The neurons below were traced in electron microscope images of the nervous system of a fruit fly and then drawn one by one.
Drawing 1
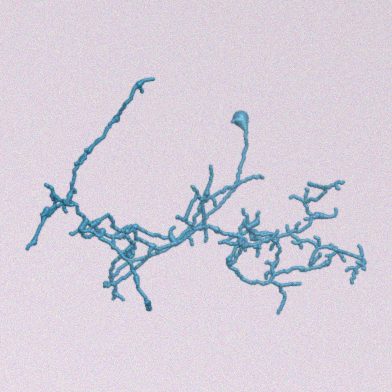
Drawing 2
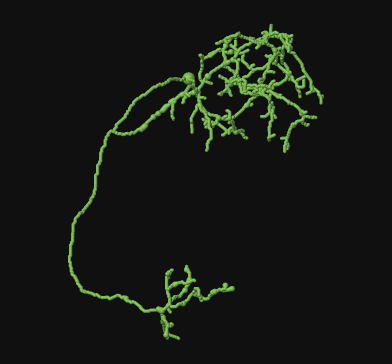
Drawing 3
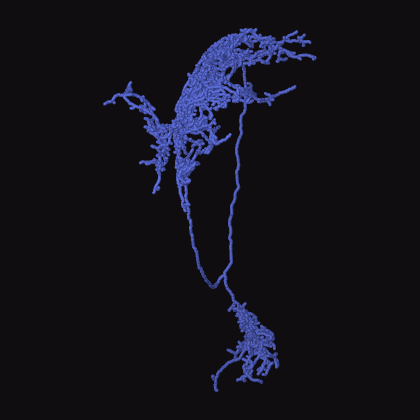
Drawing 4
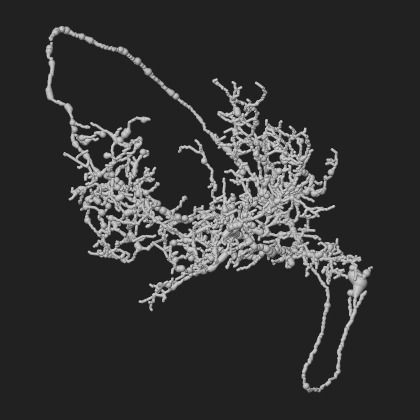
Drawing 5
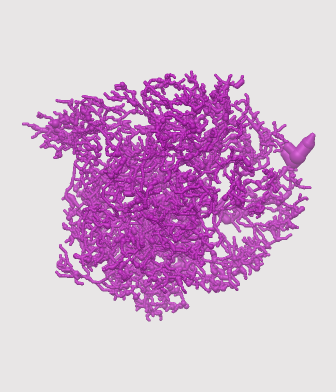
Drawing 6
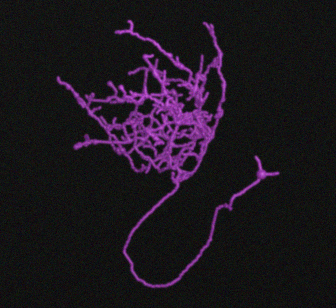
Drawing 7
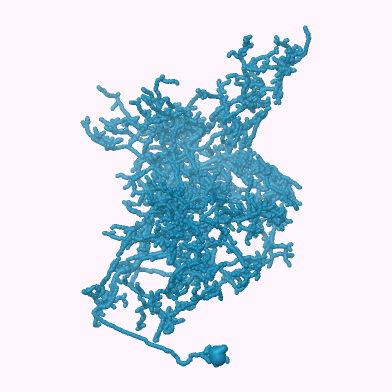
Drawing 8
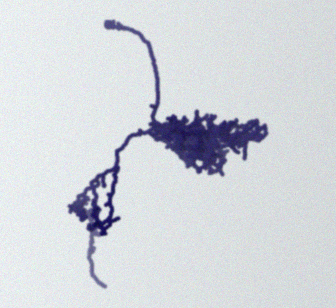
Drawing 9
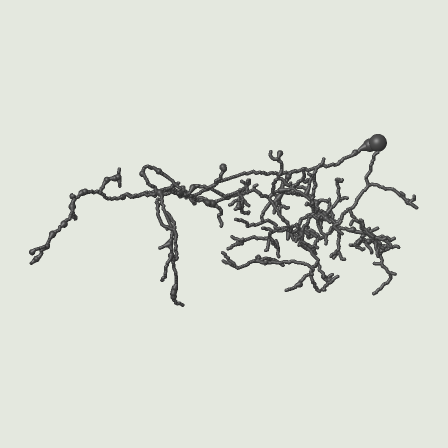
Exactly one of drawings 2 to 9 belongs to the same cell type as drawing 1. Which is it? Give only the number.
9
